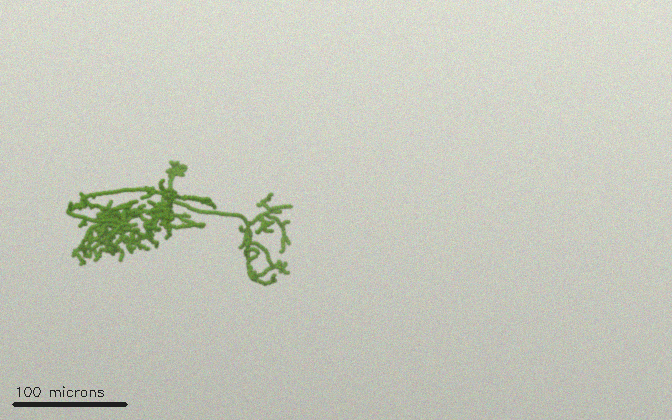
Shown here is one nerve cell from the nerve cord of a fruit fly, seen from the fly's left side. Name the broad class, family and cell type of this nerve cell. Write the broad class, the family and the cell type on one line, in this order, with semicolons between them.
nerve-cord intrinsic neuron; hemilineage 11A; IN11A003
